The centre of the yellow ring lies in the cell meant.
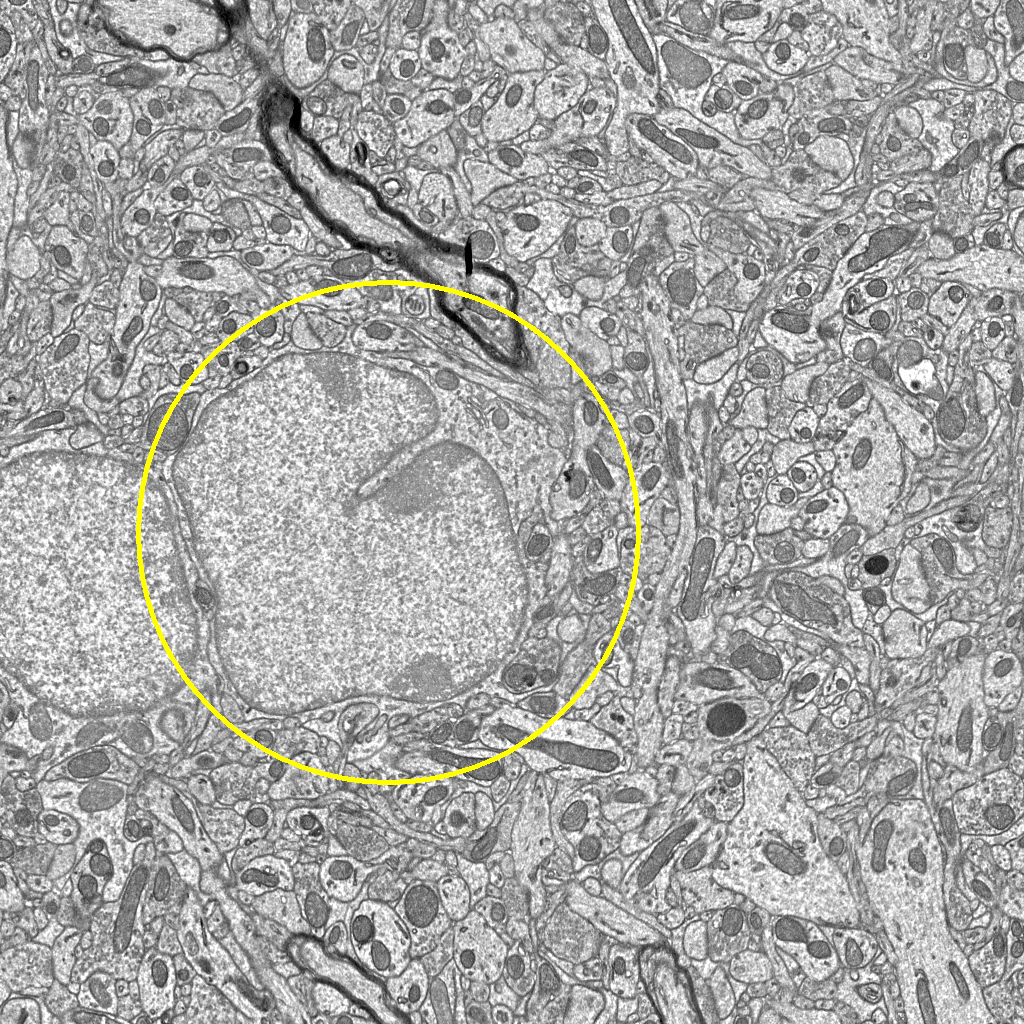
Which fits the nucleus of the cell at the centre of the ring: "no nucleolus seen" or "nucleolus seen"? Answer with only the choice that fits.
No nucleolus seen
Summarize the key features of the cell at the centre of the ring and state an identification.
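First, the nucleus: large and rounded, filling most of the ring. Next, the envelope: a single deep fold runs in from the upper right toward the centre of the nucleus. Then the chromatin: mostly pale and finely granular, with a few darker patches against the envelope, one at the top and one at the bottom. Last, the name: astrocyte.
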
